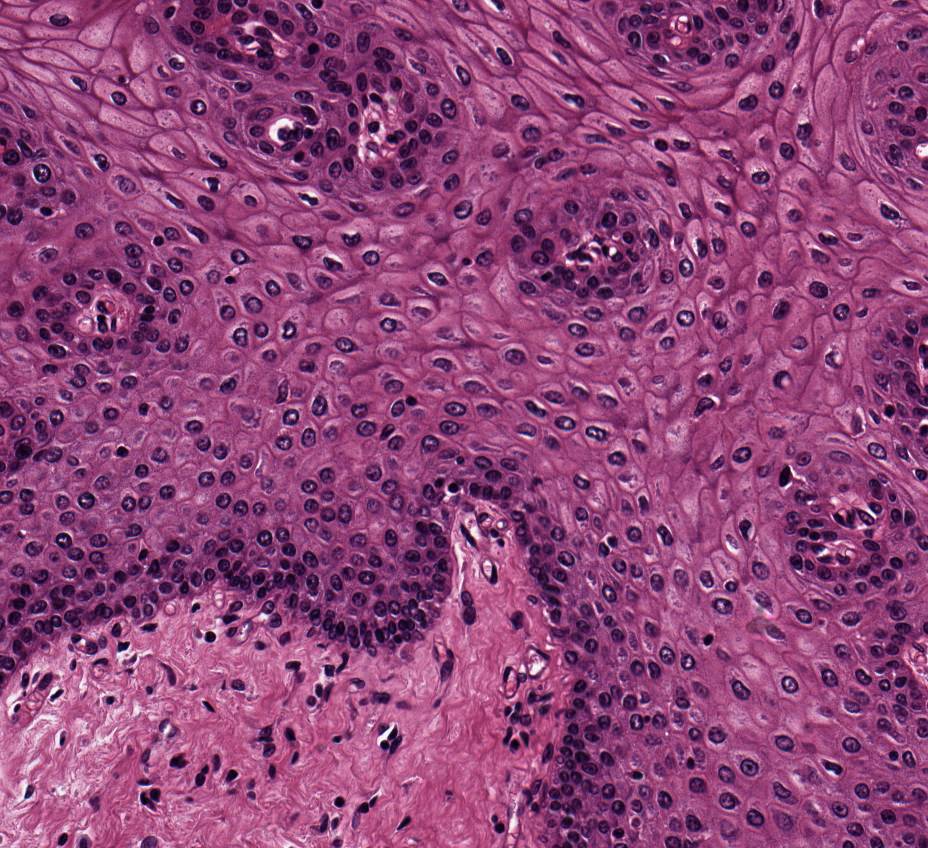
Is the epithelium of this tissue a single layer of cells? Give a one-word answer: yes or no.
No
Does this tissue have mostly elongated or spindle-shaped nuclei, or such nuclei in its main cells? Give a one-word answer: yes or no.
No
